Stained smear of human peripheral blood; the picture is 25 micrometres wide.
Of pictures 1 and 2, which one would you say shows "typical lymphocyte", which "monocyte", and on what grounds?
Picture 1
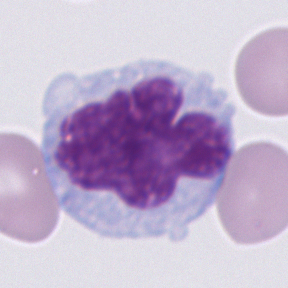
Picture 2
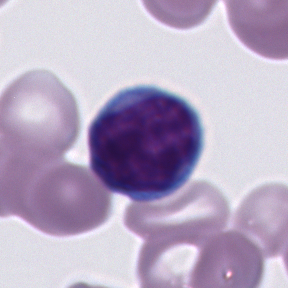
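Looking at the pair, the monocyte is in picture 1 and the typical lymphocyte in picture 2. Size is the first thing I notice: the monocyte's nucleus alone is about 15 by 11 micrometres, while the whole lymphocyte is about 10 micrometres across.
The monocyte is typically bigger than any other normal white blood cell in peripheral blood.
The outlines differ too: the lymphocyte is round and smooth, whereas the monocyte's edge is irregular with small bumps, and red cells touch it on its left and right sides. Then the cytoplasm: in the monocyte it is pale grey-blue and holds many small clear vacuoles, with no distinct coarse granules.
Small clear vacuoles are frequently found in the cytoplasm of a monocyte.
In the lymphocyte the cytoplasm is only a very thin blue rim around the nucleus, and no granules are visible in it.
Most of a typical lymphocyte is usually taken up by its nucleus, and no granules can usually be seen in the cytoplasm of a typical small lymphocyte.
Its nucleus is round with no indentation, and no nucleoli are visible.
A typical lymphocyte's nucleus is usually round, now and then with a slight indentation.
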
